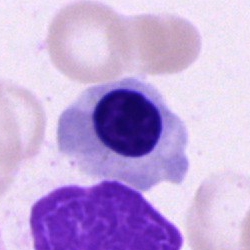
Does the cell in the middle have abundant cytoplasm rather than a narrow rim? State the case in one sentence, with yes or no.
Yes, this cell has broad cytoplasm around its nucleus.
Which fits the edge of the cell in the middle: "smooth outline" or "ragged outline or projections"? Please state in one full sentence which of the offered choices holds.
Along its outline, the cell is ragged or frayed, or bears projections, blebs or tags.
